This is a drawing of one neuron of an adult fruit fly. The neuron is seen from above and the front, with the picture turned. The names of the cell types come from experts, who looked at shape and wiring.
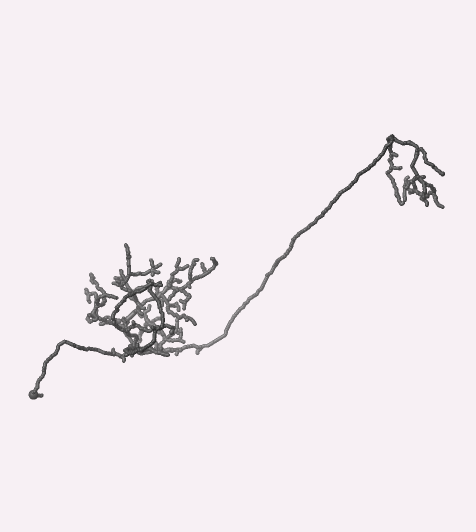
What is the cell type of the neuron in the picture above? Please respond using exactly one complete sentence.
The cell type name Tm26 applies to this neuron.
